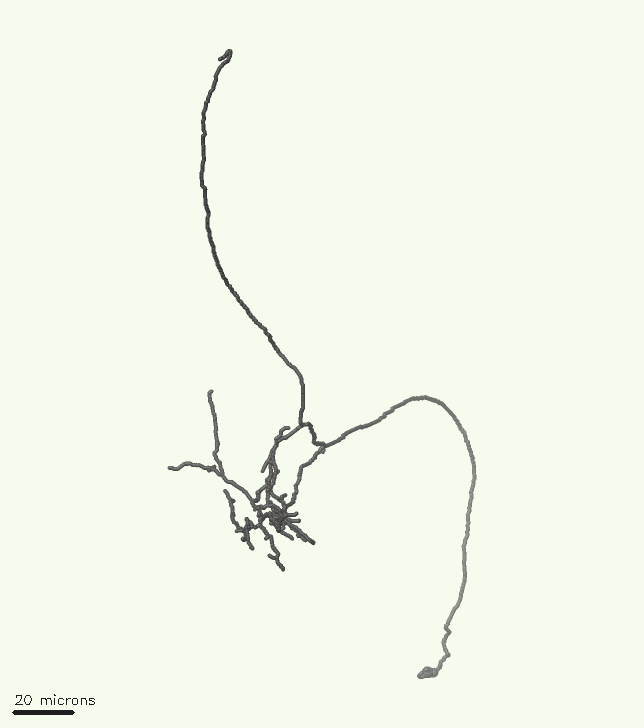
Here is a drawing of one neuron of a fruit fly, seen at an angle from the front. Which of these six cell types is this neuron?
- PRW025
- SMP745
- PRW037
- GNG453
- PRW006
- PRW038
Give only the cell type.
PRW006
